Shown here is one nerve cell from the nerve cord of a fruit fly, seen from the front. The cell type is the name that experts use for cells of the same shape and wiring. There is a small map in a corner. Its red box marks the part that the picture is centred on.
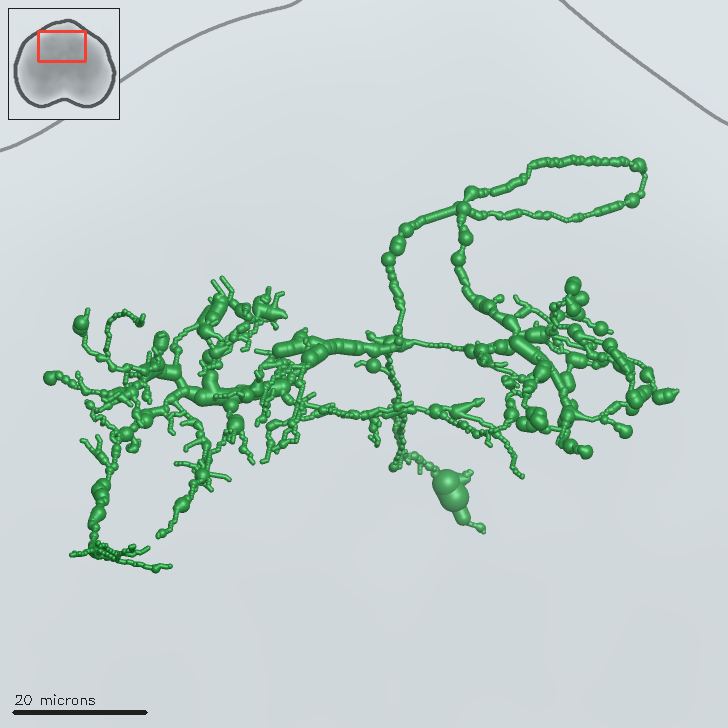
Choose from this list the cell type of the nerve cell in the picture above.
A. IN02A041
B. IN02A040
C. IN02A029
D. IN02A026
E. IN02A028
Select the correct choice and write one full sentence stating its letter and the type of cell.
Among the listed cell types, IN02A028 in option E is that of the nerve cell.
